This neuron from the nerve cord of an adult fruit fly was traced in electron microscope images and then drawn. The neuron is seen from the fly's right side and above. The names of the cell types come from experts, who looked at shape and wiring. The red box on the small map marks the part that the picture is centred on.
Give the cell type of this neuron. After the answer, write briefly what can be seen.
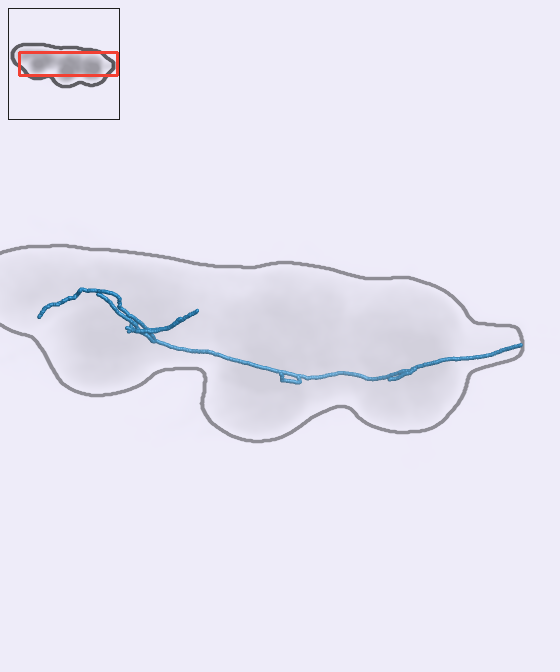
Its cell type is LN-DN2. It is a sensory neuron descending to the nerve cord. The drawing shows no cell body. It has a dozen or fewer branch ends.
